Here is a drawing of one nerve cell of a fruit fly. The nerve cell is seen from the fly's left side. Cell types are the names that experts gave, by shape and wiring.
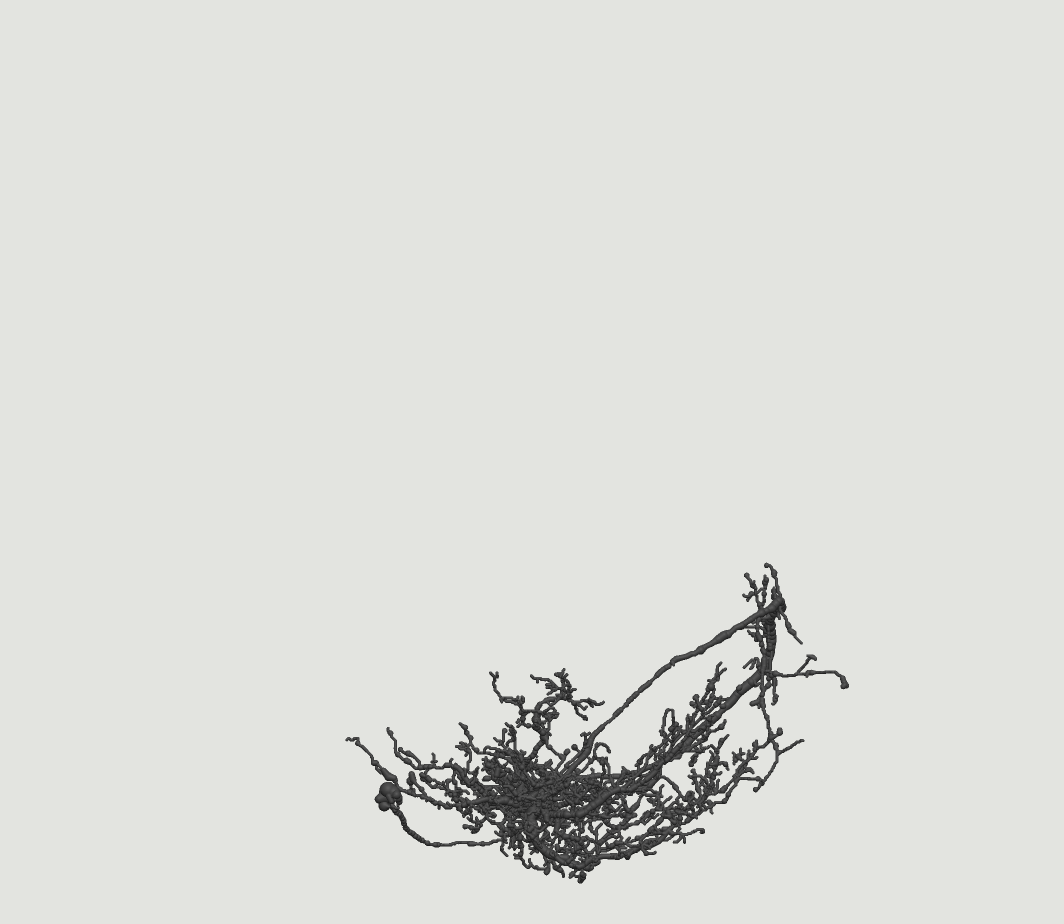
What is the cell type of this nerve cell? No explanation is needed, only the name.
DNge031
